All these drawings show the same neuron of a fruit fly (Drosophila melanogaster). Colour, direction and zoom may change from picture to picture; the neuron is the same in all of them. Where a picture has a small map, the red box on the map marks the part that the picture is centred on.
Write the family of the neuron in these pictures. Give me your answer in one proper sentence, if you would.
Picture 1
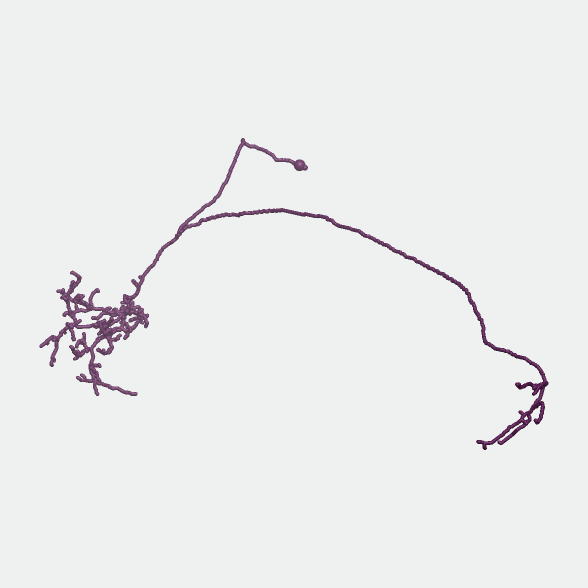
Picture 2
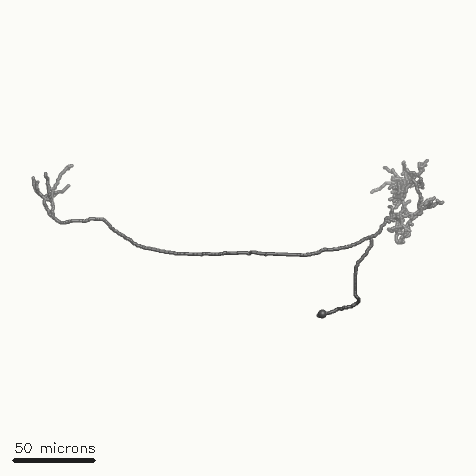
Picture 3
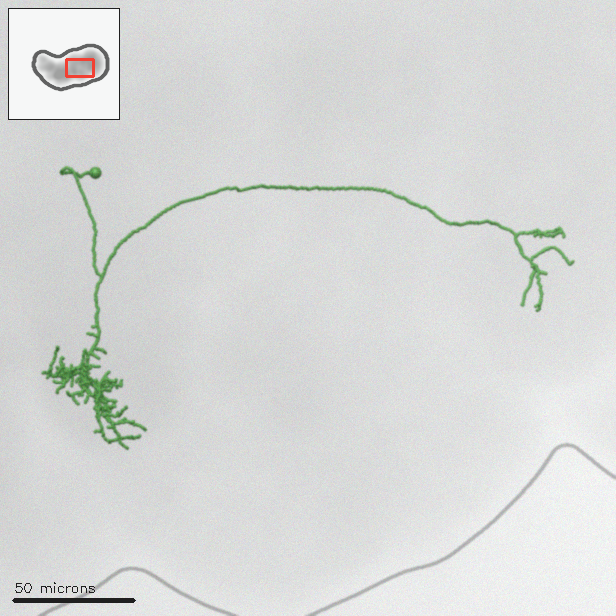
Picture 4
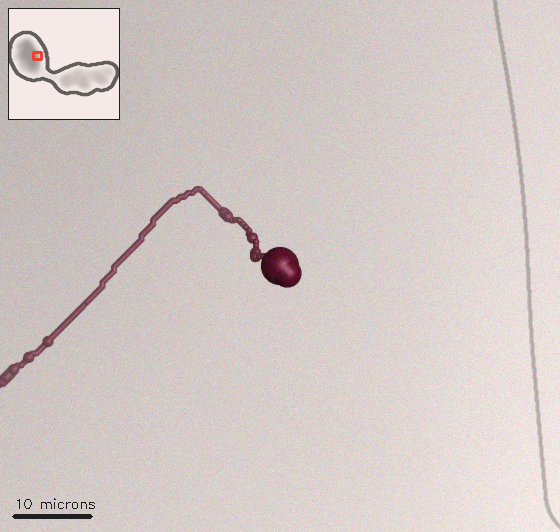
This neuron is of the family hemilineage DM6_ventral.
